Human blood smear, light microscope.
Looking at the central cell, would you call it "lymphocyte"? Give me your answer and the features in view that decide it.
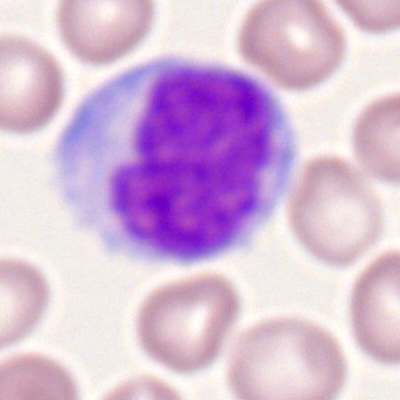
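Nucleus first: a notch on its left side gives it a folded, two-part look.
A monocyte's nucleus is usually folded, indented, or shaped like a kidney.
Verdict: this is a monocyte, not a lymphocyte. Next, chromatin: dark purple and coarsely clumped, with paler patches between the clumps. Cytoplasm: no distinct granules can be seen. Outline: roughly round to oval, with a finely irregular edge along the lower left. Surroundings: red cells lie all around the cell without overlapping it.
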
